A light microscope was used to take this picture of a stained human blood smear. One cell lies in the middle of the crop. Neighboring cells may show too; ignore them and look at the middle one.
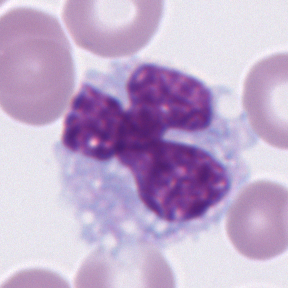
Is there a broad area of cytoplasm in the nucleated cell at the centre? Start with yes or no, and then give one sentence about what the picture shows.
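Yes. The cytoplasm is ample and is widest below the left part of the nucleus.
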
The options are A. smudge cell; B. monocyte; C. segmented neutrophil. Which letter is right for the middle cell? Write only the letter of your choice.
B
